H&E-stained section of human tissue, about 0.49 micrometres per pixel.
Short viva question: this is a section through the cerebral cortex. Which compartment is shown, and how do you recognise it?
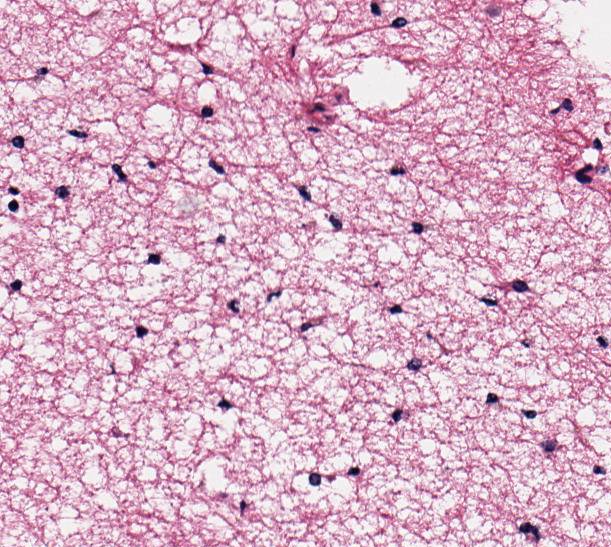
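That's white matter. Small clear rounded vacuoles fill the fine pink fibrillary meshwork, giving it a sponge-like look, and the nuclei are small, dark blue, round to oval, mostly without visible cytoplasm.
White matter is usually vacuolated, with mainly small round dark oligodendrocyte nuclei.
There's no division into lobules or layers.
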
